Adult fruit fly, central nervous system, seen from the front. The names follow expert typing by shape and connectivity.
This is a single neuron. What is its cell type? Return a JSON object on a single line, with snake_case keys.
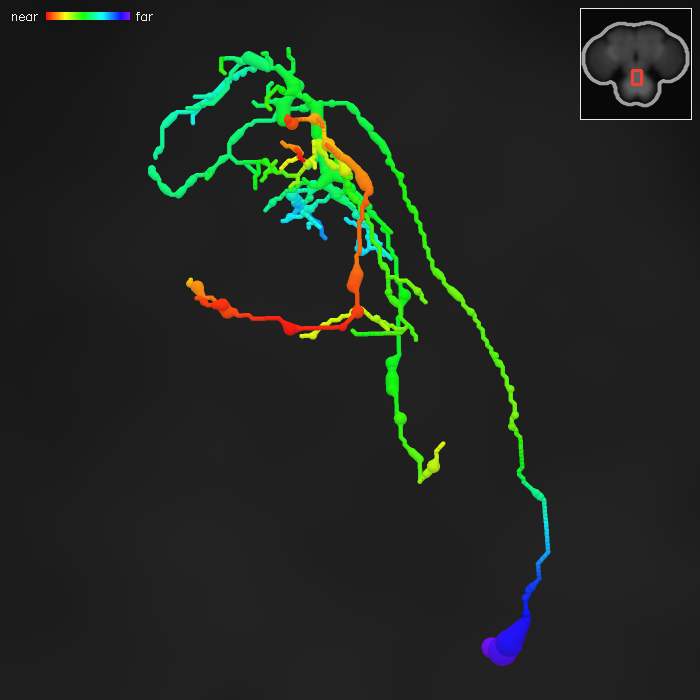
{"cell_type": "IN02A054"}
